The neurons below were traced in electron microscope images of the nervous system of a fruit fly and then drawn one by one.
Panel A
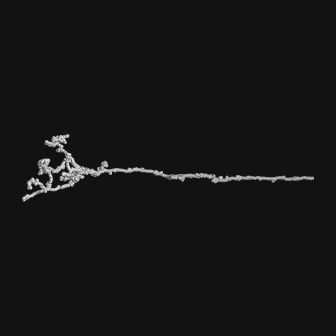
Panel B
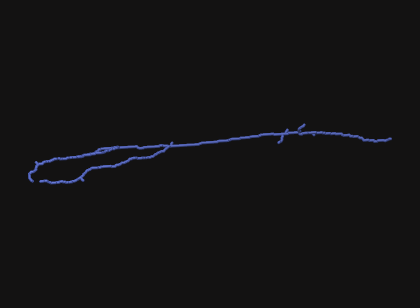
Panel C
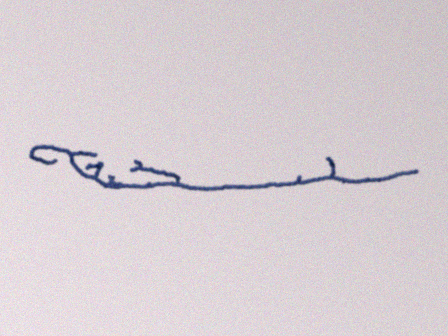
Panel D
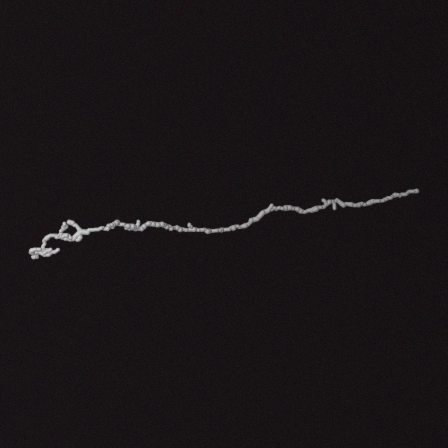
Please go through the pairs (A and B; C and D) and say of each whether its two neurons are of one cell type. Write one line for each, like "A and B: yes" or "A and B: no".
A and B: no
C and D: no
